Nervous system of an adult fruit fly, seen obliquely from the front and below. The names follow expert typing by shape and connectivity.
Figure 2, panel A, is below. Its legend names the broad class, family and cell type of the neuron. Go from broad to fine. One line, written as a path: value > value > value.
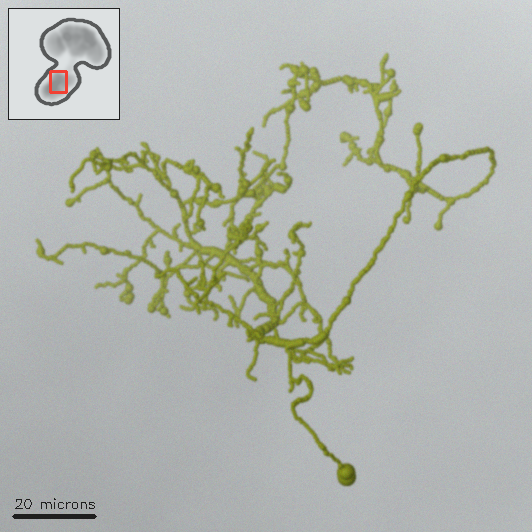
nerve-cord intrinsic neuron > hemilineage 06B > IN06B063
